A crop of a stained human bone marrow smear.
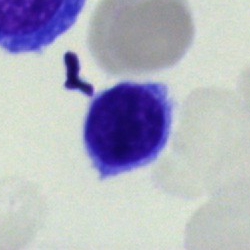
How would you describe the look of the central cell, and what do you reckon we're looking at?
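Nearly the whole cell is taken up by the nucleus, whose chromatin stains a deep, dark purple throughout. Cytoplasm is scant, appearing only as a thin, paler blue rim, and a small pointed tag of paler cytoplasm projects from the bottom edge. This cell is a lymphocyte.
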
